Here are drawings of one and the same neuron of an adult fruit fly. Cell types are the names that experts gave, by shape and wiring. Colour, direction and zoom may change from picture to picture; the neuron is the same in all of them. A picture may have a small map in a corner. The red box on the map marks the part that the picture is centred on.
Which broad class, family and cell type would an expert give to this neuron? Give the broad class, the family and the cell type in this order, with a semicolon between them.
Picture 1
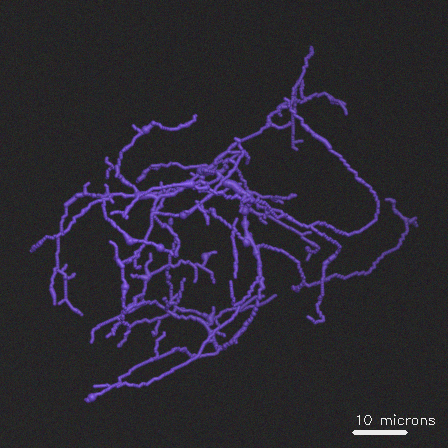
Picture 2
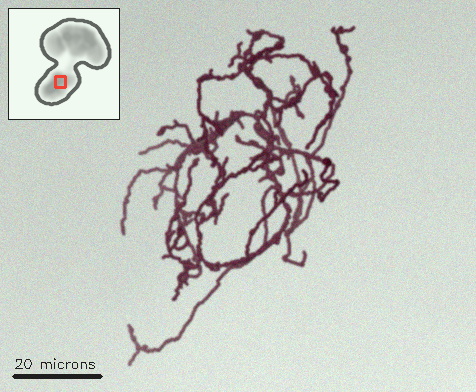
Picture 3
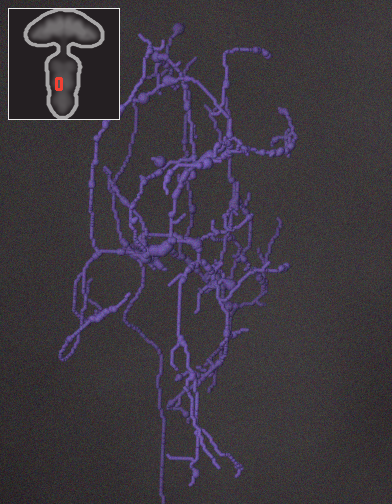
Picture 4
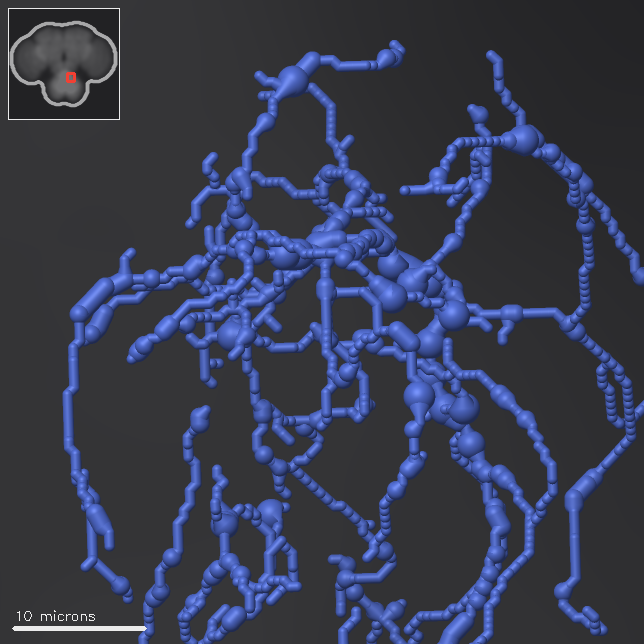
nerve-cord intrinsic neuron; hemilineage 11B; IN11B018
